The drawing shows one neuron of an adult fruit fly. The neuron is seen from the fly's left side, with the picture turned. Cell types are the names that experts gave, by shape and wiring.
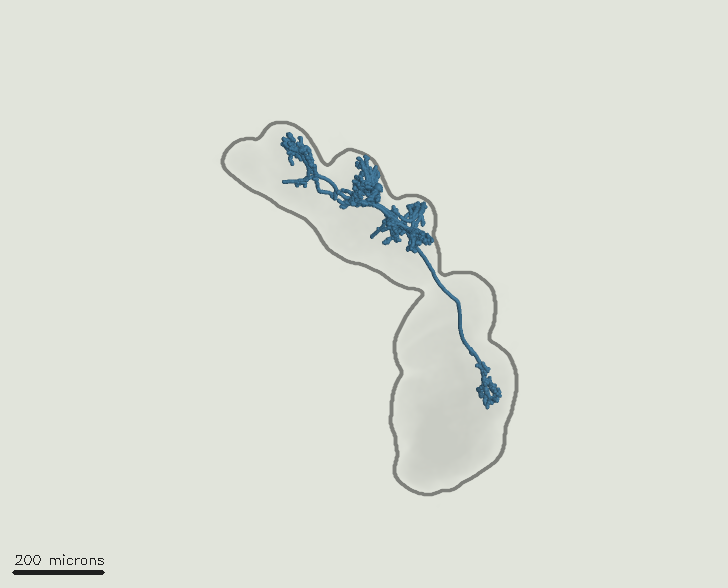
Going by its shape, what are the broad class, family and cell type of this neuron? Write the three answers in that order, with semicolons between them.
ascending neuron; hemilineage 05B; AN05B021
